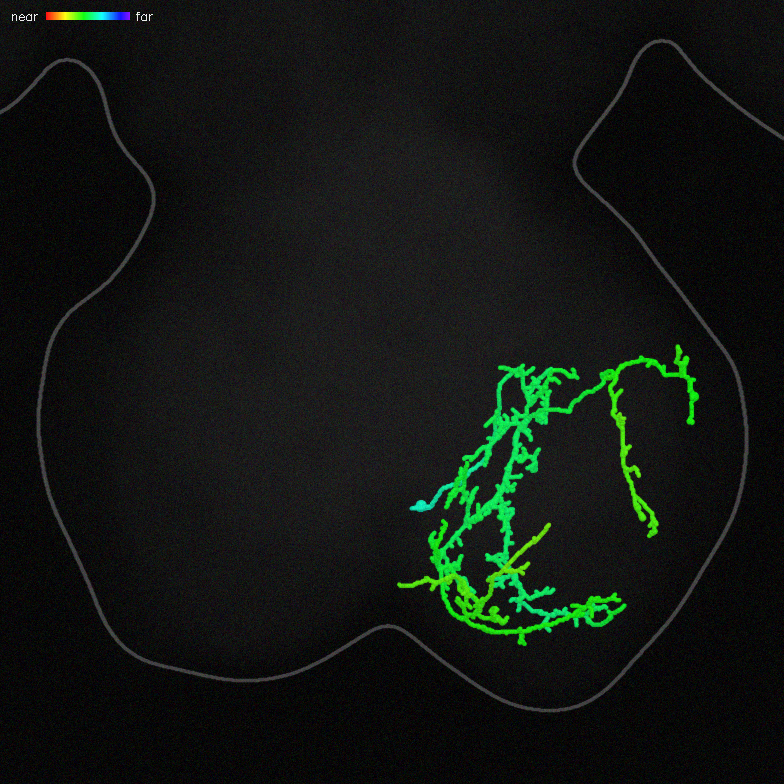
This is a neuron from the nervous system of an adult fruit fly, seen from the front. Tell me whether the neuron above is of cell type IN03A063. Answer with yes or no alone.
yes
